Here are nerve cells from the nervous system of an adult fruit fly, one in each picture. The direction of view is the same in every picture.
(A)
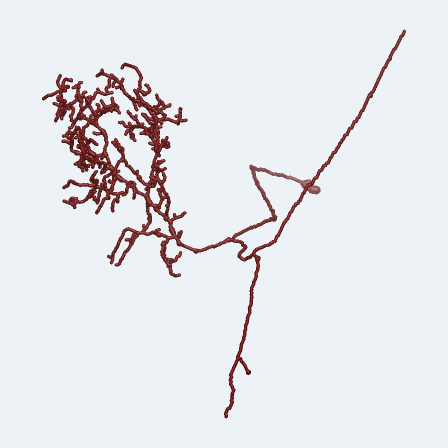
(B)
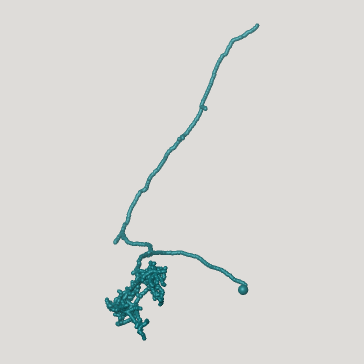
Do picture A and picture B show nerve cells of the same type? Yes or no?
no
